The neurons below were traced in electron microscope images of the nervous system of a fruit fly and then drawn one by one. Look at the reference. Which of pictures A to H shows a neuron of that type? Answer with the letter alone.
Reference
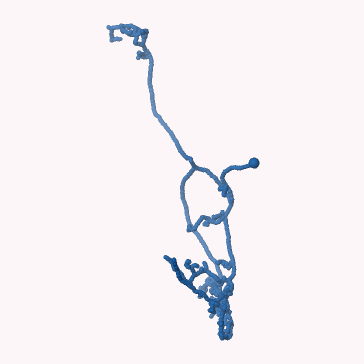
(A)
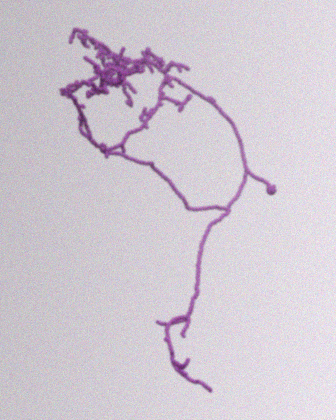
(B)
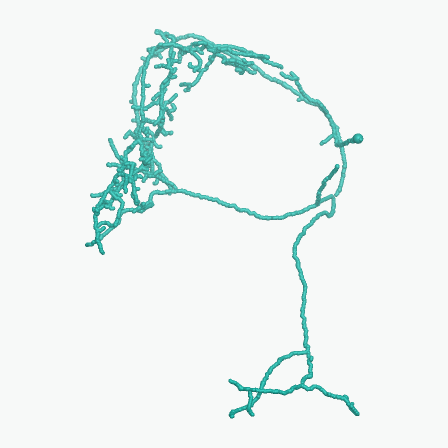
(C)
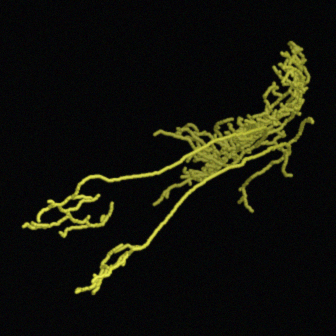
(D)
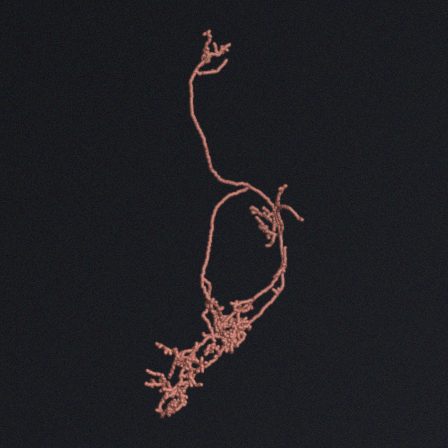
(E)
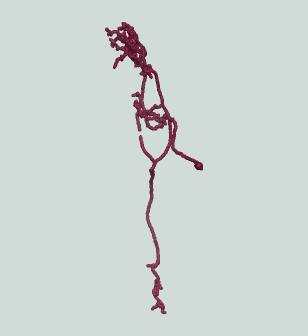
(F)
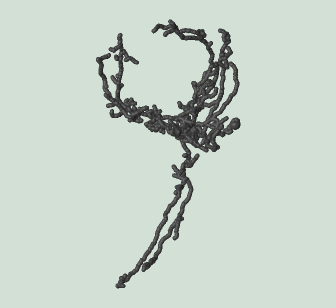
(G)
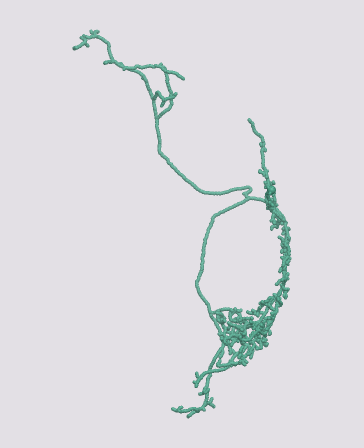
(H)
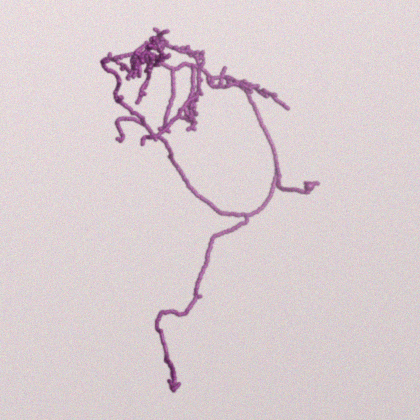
E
